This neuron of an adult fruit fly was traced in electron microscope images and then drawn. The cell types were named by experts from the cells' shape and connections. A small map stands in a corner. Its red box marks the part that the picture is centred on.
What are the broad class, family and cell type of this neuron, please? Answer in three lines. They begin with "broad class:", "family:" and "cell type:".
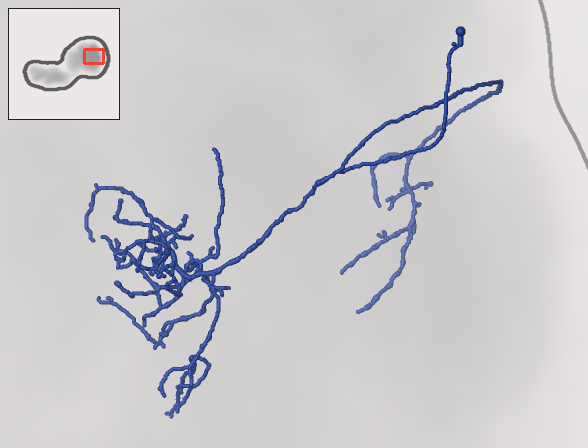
broad class: central-brain intrinsic neuron
family: hemilineage SLPa&l1_lateral
cell type: PLP038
